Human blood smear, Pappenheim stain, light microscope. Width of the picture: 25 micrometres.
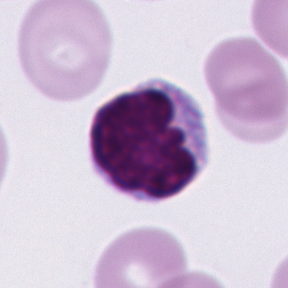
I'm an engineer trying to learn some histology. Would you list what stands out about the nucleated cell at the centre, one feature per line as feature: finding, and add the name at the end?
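Outline: roughly round
Nucleus: notched, scalloped edge on the right side, where it faces the cytoplasm
Cytoplasm: pale lilac-blue
Granules: fine, pinkish-purple, within the cytoplasm
Name: typical lymphocyte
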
